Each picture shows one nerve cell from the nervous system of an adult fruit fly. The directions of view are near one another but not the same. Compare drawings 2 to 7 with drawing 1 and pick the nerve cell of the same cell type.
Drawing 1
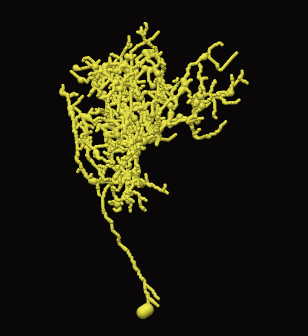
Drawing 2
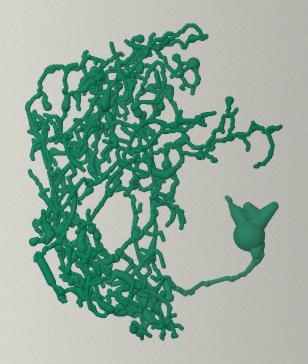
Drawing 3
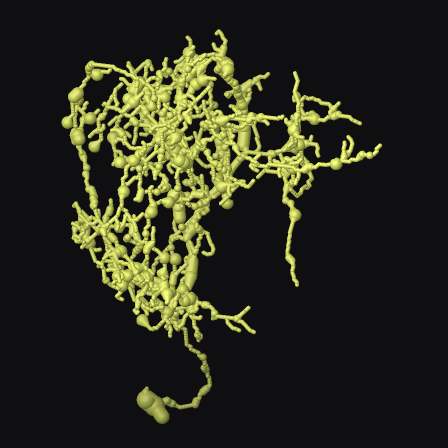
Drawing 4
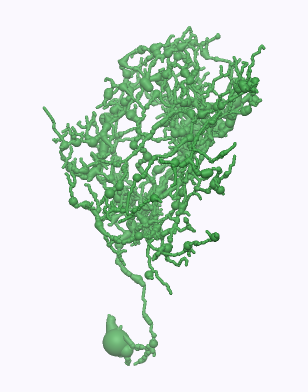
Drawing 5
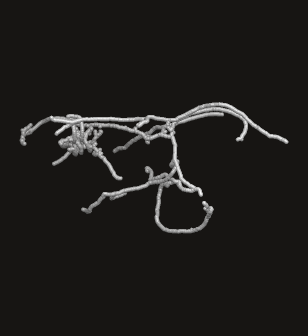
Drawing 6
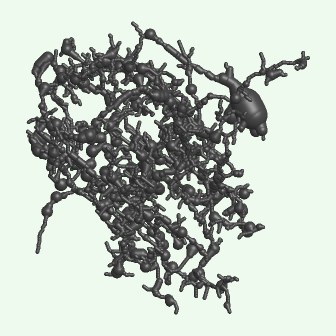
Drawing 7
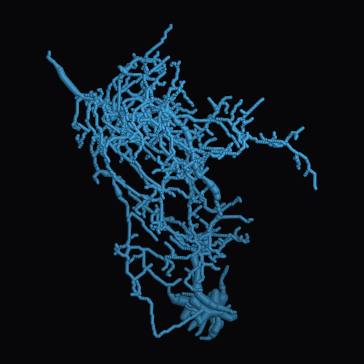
3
